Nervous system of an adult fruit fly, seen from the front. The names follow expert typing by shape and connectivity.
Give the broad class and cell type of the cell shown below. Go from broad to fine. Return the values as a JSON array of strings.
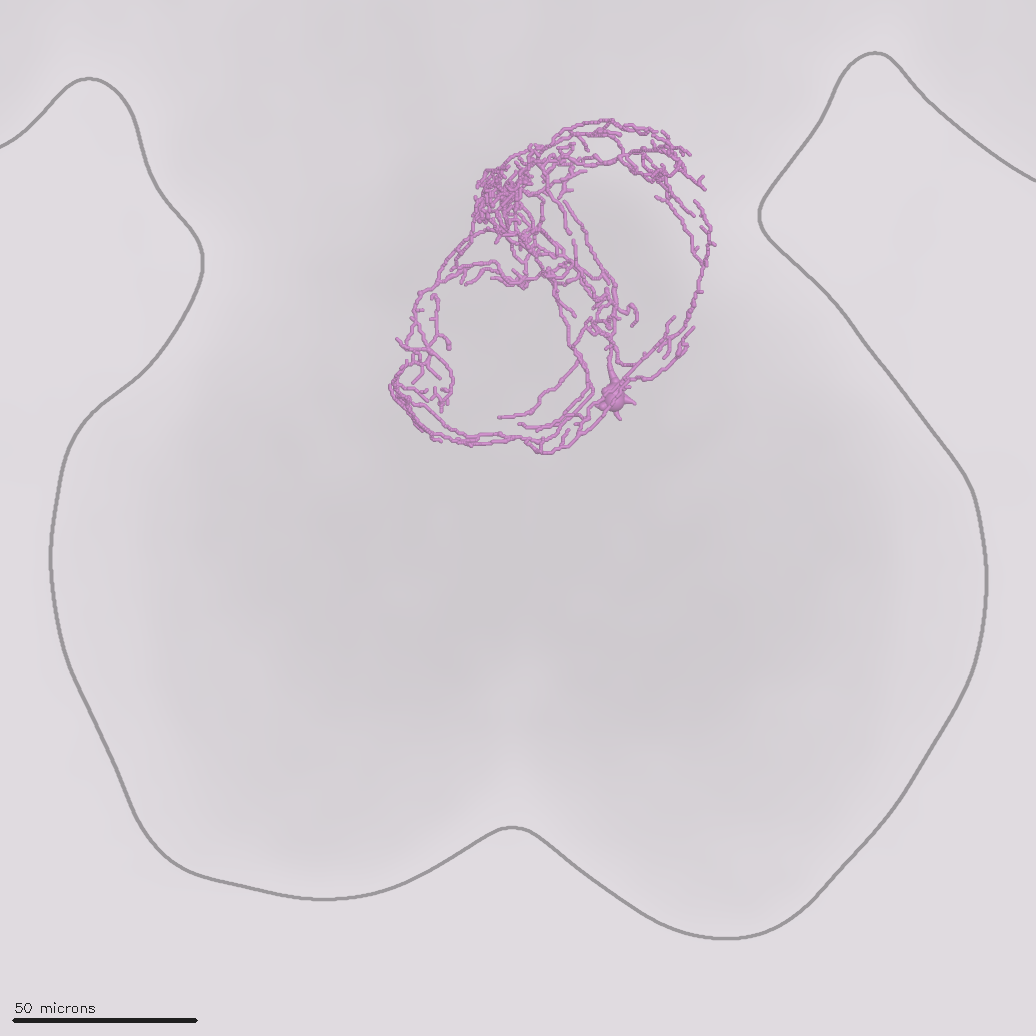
["nerve-cord intrinsic neuron", "INXXX283"]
